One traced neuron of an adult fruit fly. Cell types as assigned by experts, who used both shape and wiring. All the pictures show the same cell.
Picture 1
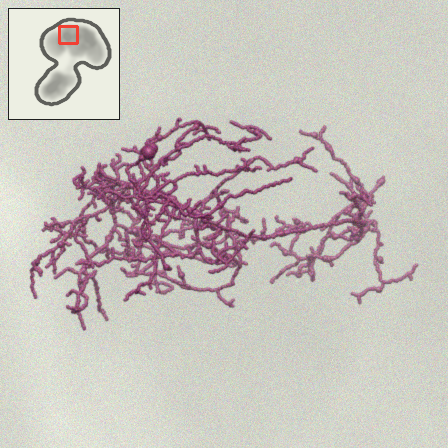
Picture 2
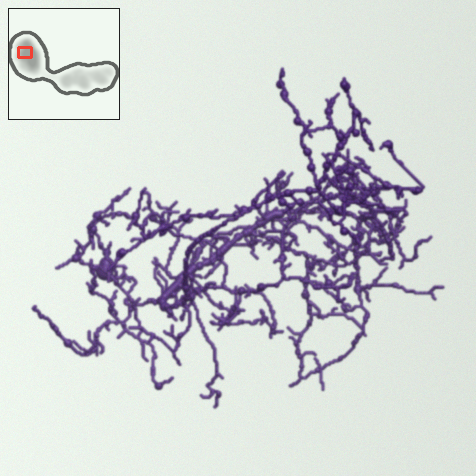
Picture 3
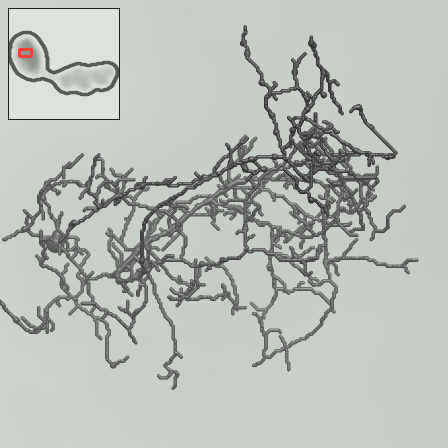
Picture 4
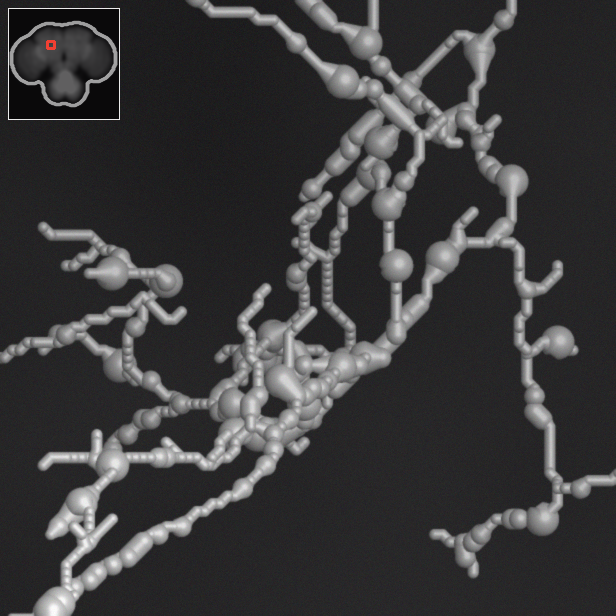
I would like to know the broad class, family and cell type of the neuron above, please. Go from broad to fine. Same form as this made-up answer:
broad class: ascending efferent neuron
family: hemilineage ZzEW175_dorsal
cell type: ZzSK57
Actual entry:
broad class: central-brain intrinsic neuron
family: hemilineage VLPl2_medial
cell type: CB2453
